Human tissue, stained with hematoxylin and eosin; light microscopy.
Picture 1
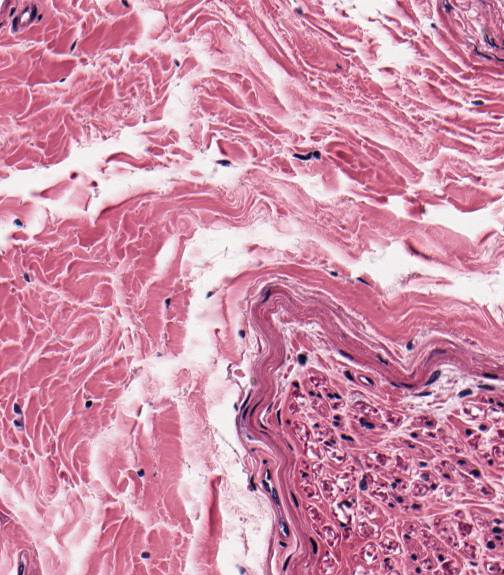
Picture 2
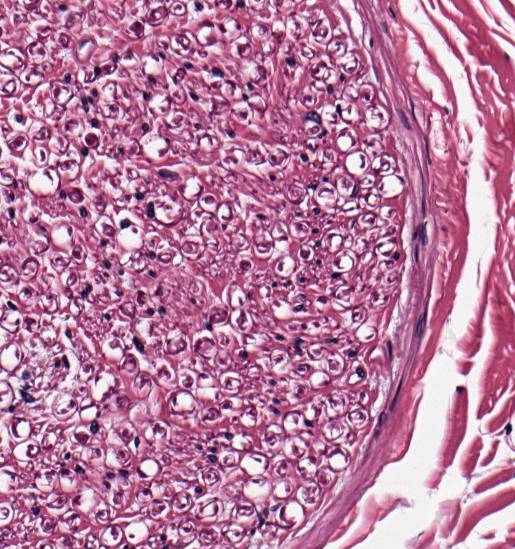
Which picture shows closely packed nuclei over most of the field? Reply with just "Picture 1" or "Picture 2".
Picture 2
